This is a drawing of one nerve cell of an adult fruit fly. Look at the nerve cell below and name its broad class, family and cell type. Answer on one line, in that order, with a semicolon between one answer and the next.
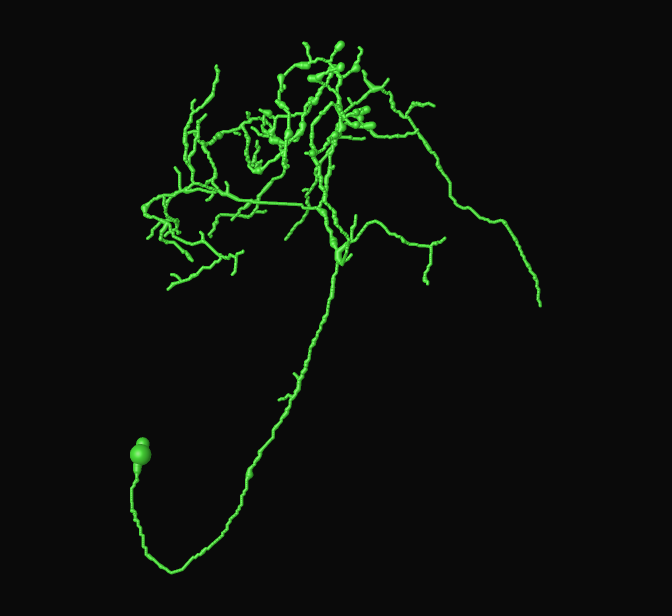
central-brain intrinsic neuron; hemilineage SLPal3_and_SLPal4_dorsal; CB2302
